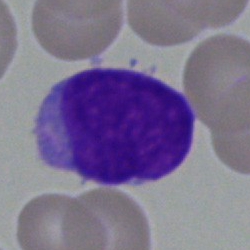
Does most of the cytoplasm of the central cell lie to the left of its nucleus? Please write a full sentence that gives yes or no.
Yes, the nucleus of the cell is shifted toward the right.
